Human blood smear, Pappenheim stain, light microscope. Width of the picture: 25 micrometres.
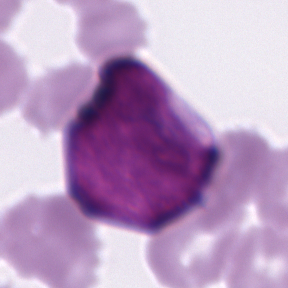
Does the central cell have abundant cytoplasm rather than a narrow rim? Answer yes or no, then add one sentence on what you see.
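No. Cytoplasm is scant, seen at most as a very thin rim at the edge.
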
